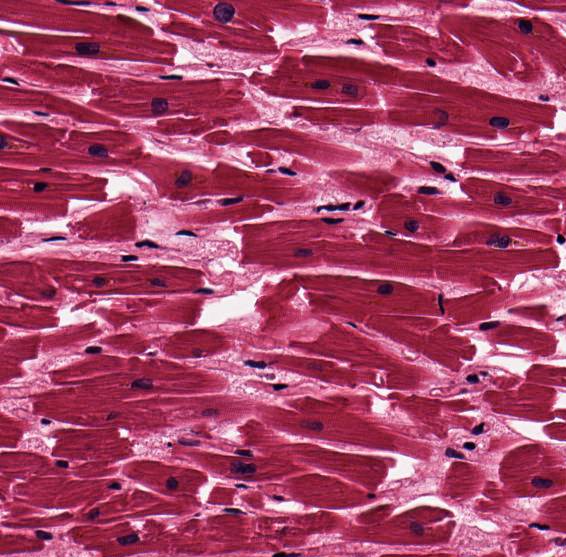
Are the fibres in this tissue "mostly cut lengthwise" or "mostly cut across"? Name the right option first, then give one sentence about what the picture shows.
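Mostly cut lengthwise. Muscle fibres run in parallel, mostly horizontally across the whole field.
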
